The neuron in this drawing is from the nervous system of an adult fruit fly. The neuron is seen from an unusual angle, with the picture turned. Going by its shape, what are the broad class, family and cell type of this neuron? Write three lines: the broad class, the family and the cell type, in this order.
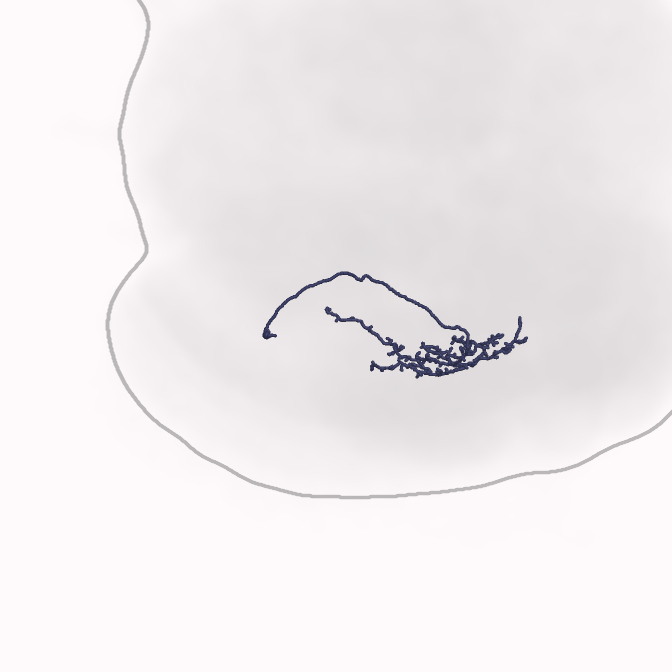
optic-lobe intrinsic neuron
Li
Li34a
